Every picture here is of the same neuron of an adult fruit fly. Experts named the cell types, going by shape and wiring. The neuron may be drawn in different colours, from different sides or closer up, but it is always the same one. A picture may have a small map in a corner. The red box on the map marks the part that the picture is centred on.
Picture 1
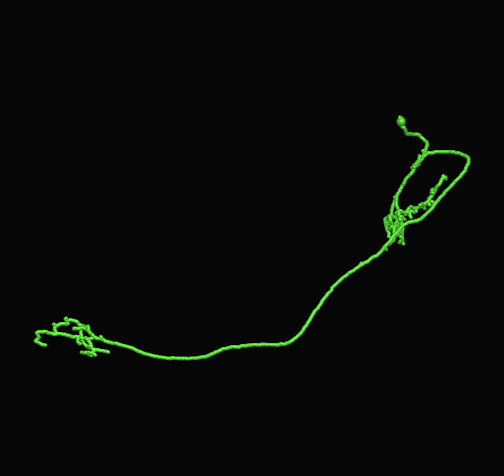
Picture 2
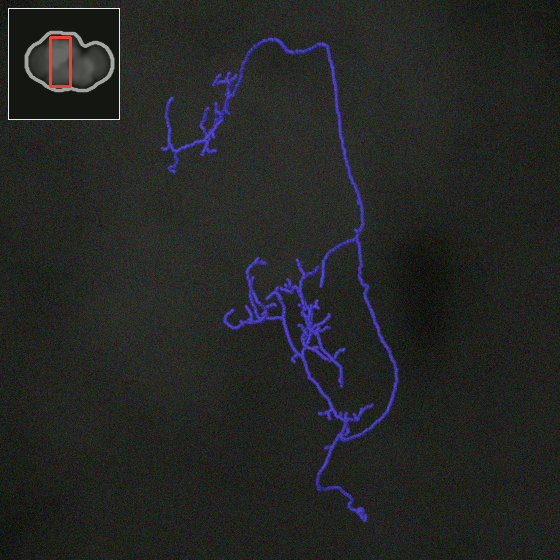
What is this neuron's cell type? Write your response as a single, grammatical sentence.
It is to cell type DNpe057 that the neuron belongs.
